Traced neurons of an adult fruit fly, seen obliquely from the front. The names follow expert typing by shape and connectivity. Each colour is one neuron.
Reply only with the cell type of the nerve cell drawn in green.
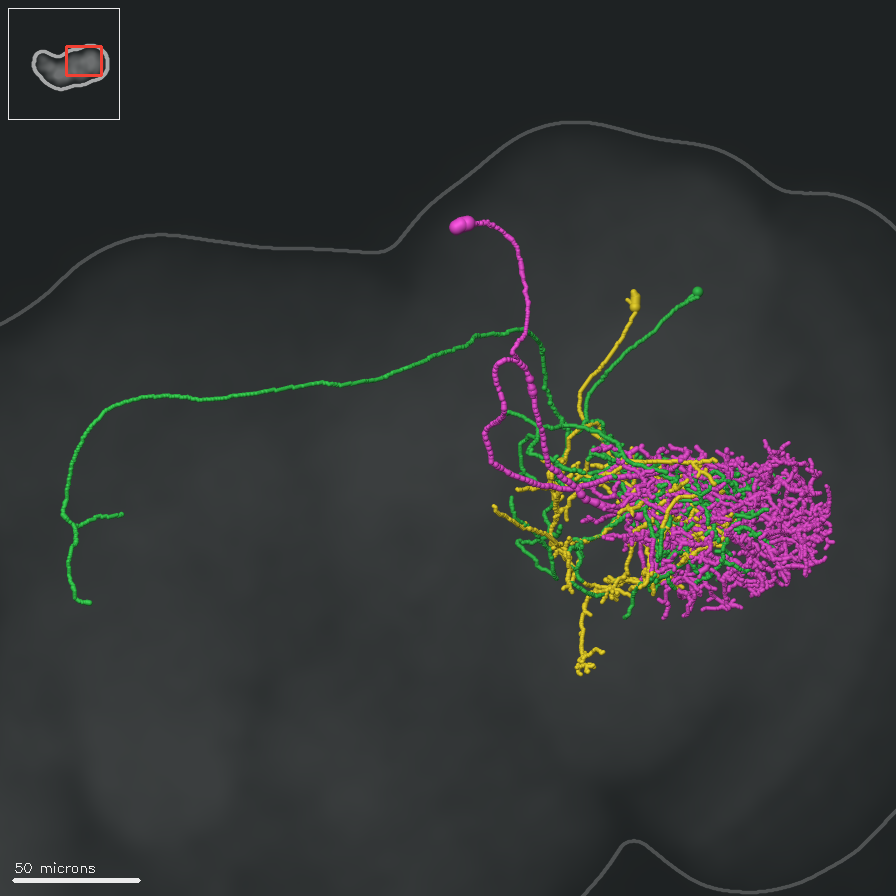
CB0280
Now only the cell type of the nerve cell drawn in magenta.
PVLP107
